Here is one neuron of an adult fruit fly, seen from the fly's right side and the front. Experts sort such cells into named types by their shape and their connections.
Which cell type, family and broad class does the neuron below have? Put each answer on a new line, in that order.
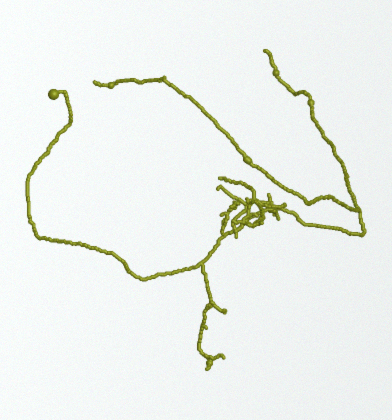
FS3_d
class CX
central-brain intrinsic neuron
